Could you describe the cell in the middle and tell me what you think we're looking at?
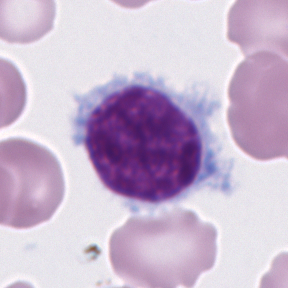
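Outline irregular, ragged all the way round. Fine hair-like projections extend outward from the cytoplasm around the cell. Nucleus round to oval, no indentation or lobes. No visible cytoplasmic granules. Hairy cell.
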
